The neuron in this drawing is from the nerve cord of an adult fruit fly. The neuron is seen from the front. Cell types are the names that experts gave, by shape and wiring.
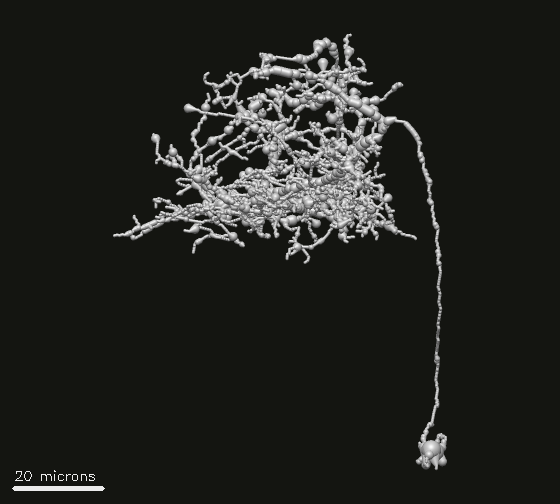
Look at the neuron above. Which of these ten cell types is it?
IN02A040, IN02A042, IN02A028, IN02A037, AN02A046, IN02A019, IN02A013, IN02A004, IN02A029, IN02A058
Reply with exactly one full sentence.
The cell type of the neuron here is IN02A013.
